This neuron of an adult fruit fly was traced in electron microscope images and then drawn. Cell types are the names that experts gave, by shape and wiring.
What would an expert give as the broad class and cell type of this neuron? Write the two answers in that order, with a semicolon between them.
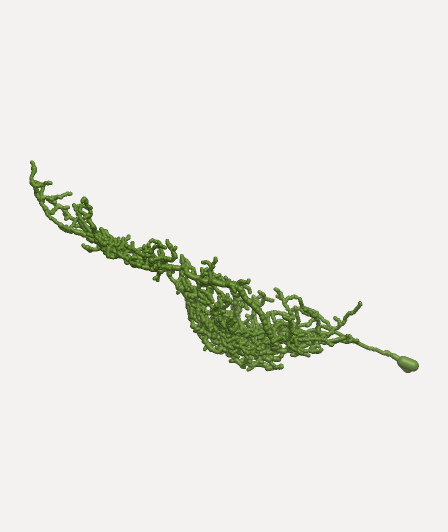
central-brain intrinsic neuron; GNG019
